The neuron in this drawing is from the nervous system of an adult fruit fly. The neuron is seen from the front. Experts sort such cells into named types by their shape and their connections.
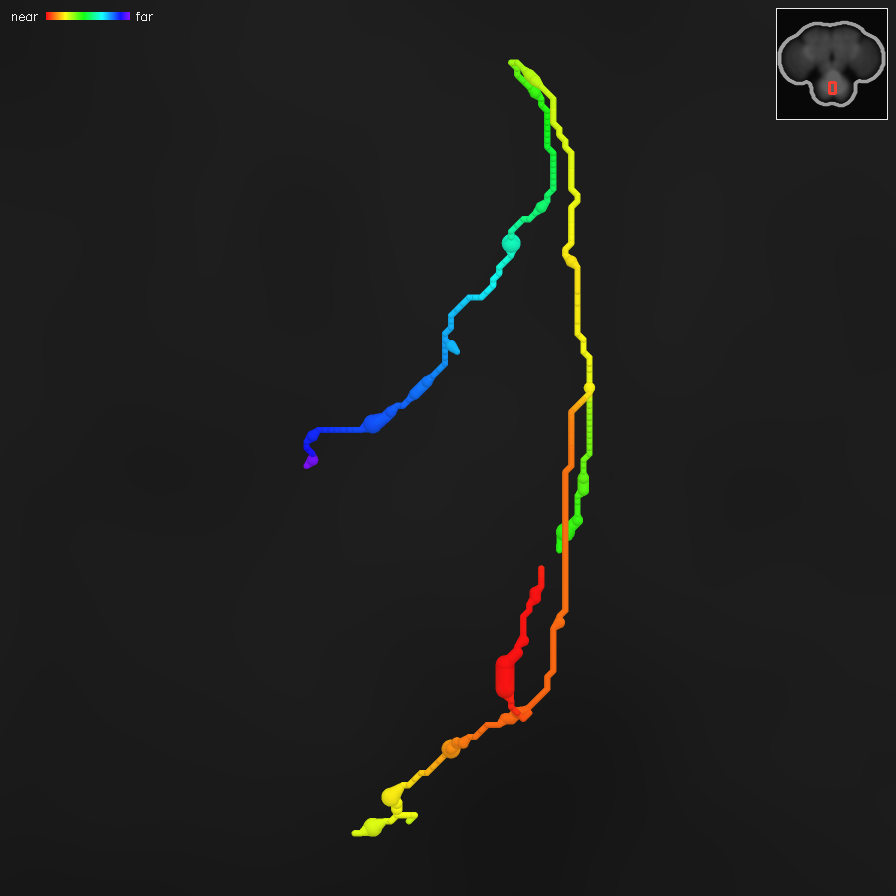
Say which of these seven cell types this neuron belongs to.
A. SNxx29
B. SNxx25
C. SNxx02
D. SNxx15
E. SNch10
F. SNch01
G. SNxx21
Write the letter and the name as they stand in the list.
E. SNch10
